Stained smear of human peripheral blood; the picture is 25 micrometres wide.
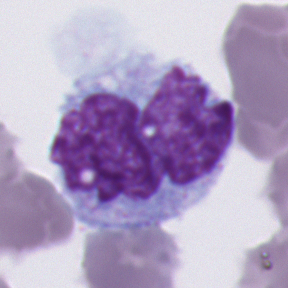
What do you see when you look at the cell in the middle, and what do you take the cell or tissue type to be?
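I see a nucleus that appears as two large lobes lying side by side, its dark purple chromatin mottled with darker and lighter patches. Within it lie two small clear white spots. Fine purplish granules are scattered through the cytoplasm. This one is a monocyte.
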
